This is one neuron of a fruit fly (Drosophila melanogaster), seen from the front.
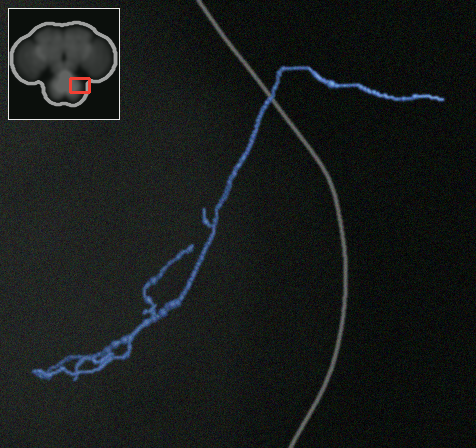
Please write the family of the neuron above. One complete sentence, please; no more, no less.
The family grouping of the neuron is class mechanosensory tactile.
